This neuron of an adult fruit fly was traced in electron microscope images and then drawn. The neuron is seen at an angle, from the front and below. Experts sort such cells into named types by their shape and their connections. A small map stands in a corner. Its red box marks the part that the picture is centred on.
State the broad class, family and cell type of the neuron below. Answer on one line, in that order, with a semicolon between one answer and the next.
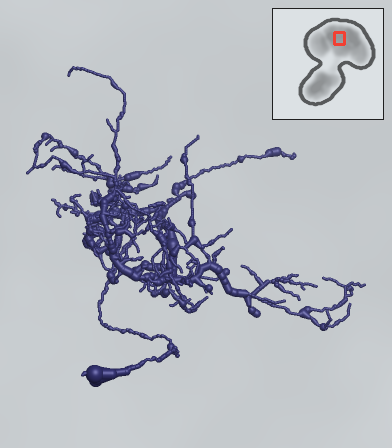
central-brain intrinsic neuron; hemilineage ALv2; v2LN40_2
